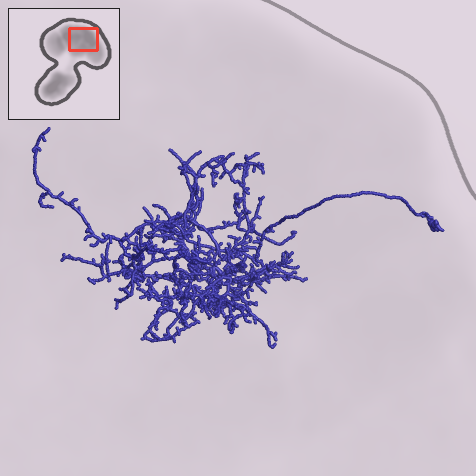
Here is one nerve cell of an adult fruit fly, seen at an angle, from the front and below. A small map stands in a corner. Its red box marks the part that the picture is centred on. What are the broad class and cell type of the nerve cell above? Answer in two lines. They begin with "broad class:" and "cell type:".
broad class: central-brain intrinsic neuron
cell type: CL066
